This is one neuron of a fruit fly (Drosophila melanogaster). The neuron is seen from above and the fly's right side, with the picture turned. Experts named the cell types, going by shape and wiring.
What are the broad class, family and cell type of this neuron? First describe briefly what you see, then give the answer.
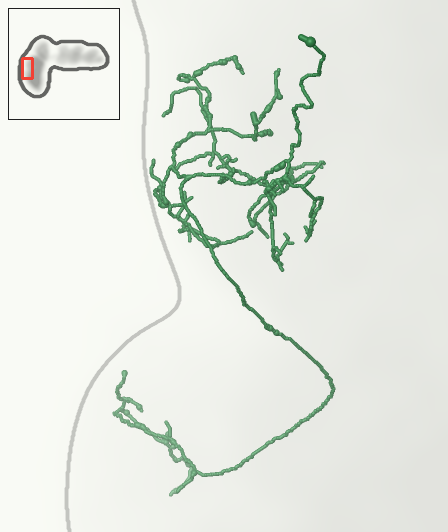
It is in the brain and does not reach the nerve cord. Dozens of branch ends can be seen. It is a central-brain intrinsic neuron. The family is hemilineage ALl1_dorsal. The cell type is CB2471.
